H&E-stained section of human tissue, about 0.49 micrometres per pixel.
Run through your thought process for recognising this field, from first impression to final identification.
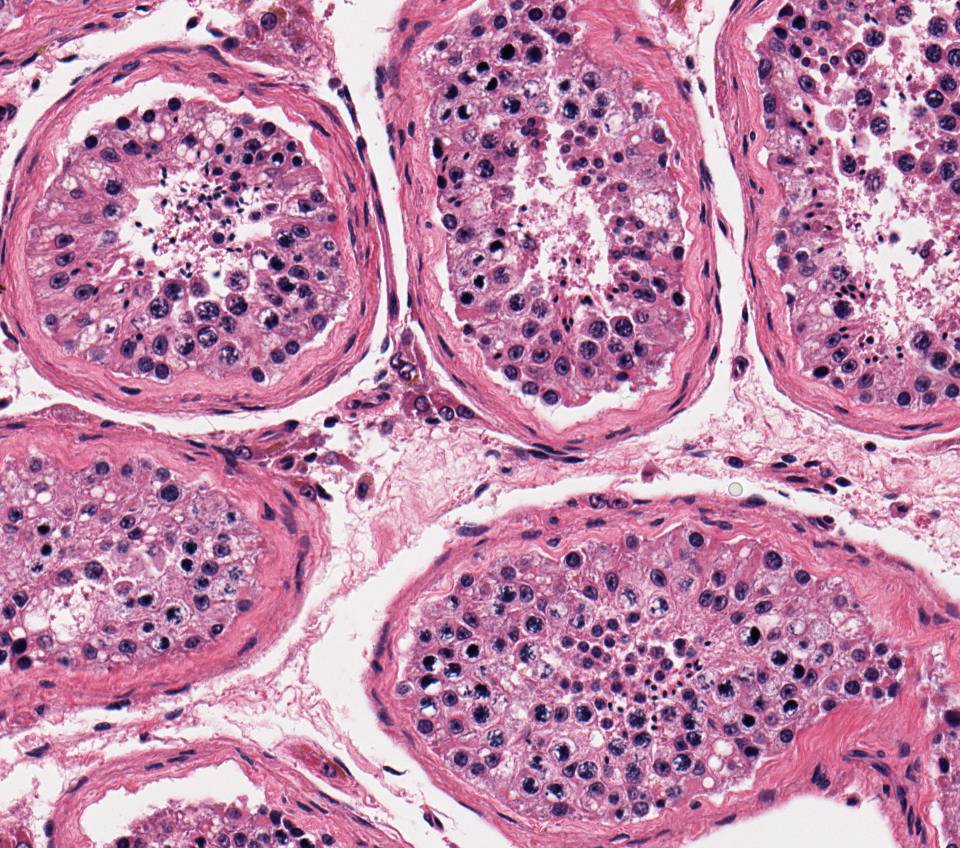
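Each round to oval profile here is a seminiferous tubule cut in cross section, with narrow interstitial strips between. A thick, pink, layered fibrous wall with flattened spindle-shaped nuclei surrounds each. Inside, a many-layered germ-cell epithelium stacks round nuclei from wall to lumen.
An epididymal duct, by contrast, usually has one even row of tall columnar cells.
Many middle-layer cells have large round nuclei with coarse, dark, clumped chromatin.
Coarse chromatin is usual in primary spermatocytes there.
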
